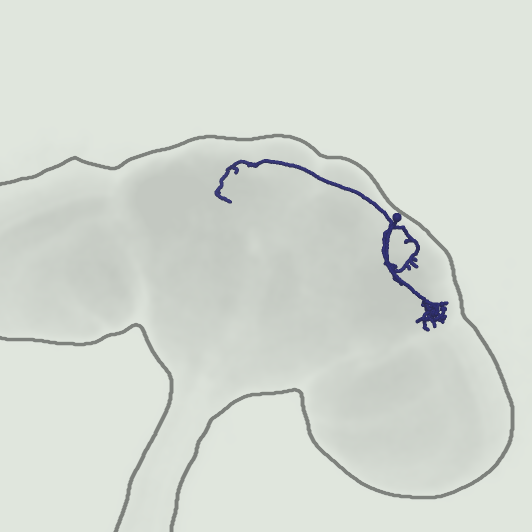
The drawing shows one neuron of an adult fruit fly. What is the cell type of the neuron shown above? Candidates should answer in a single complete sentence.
Regarding its cell type, the neuron is CB1033.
